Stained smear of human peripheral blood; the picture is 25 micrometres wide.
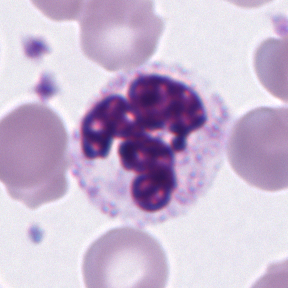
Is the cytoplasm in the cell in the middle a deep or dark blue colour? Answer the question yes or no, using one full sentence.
No, rather than strong blue, the cytoplasm is pink, salmon or almost clear, lacking blue or grey.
